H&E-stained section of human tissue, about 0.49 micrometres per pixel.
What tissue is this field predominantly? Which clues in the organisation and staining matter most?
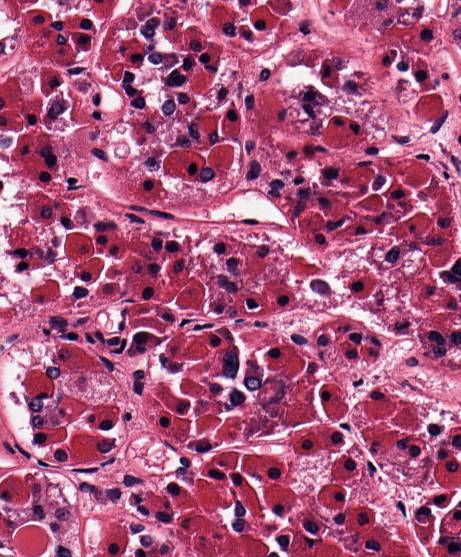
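This field shows the pars distalis of the pituitary, with large cells packed throughout in nests and cords between thin septa.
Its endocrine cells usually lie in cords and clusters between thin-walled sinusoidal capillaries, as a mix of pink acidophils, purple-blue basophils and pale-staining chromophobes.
Most cells here are polygonal, with abundant, densely eosinophilic cytoplasm. Some nests, as in the upper centre, hold cells with paler, granular to vacuolated cytoplasm among the deeply pink ones. The septa carry flattened, elongated endothelial nuclei, and a thin-walled vessel crosses the upper centre.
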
